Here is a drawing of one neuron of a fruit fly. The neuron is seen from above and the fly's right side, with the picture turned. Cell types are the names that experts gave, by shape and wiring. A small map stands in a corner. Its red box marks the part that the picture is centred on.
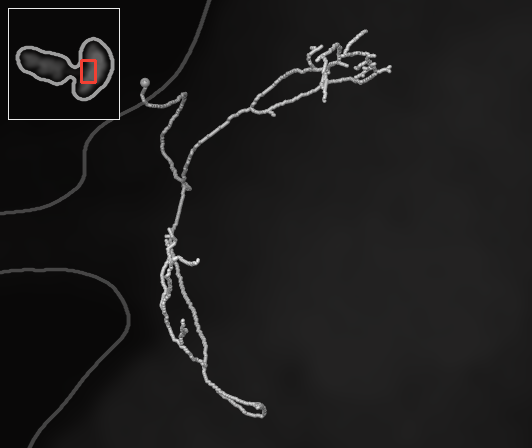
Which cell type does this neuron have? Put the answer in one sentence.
The cell type is PS335.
